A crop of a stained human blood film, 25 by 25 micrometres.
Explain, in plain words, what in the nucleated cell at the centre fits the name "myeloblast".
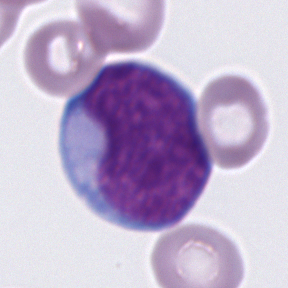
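Fitting a myeloblast, the nucleus, about 15 by 10 micrometres, takes up most of a cell about 15 by 13 micrometres.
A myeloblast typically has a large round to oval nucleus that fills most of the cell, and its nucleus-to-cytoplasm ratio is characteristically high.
The cytoplasm here stains blue.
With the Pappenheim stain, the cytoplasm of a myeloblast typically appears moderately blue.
The cell's outline is roughly round with smooth edges. The nucleus has a shallow indentation on its left side, and a paler area of cytoplasm lies against that indented side.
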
